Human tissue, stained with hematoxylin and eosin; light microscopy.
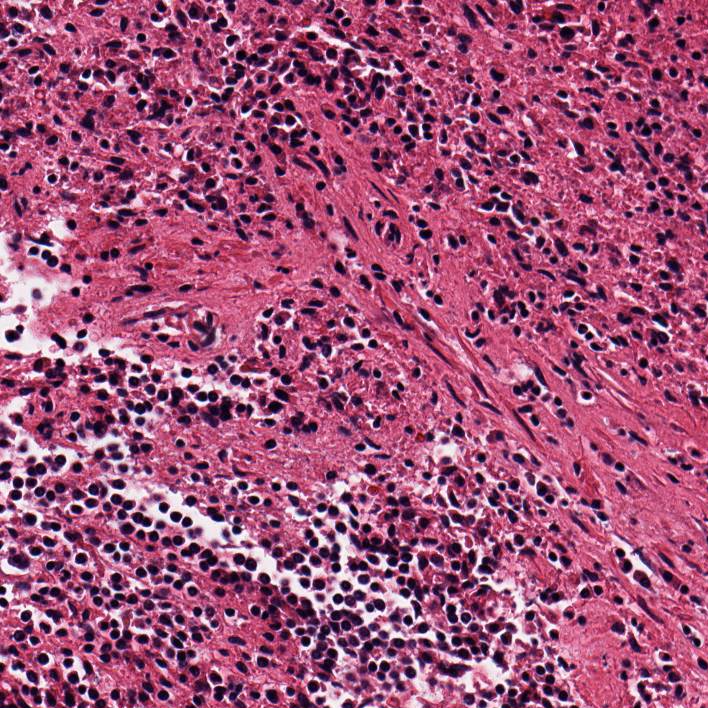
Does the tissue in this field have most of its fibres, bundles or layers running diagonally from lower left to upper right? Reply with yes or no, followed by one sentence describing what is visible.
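No. A band of pink fibrous tissue with spindle-shaped nuclei runs diagonally from the upper centre toward the lower right.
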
